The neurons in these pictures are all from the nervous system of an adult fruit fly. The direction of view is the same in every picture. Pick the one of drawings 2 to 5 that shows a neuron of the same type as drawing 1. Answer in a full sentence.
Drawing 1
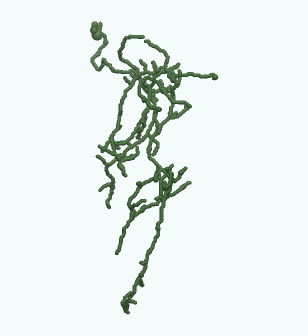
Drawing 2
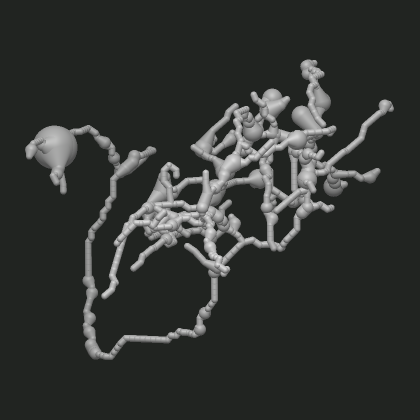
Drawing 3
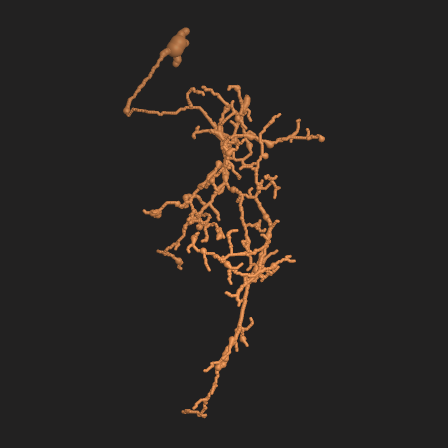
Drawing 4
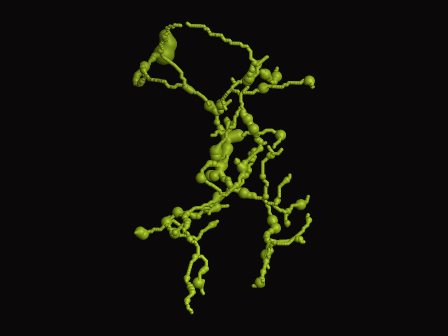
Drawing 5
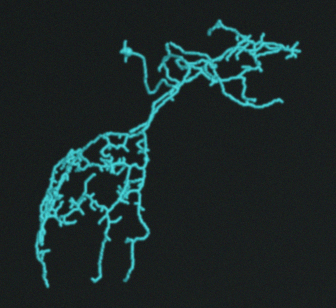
Drawing 3 shows a neuron of the same cell type.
